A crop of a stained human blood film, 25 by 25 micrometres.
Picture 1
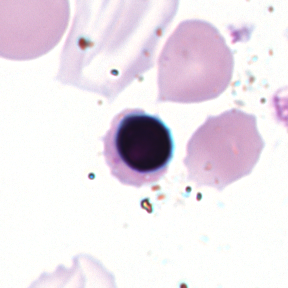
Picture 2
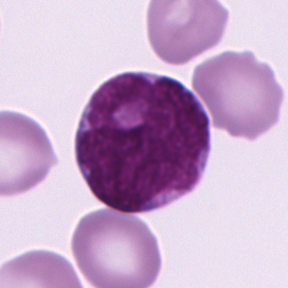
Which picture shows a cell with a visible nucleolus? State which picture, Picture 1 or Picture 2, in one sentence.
A nucleolus is visible in the nucleus of the cell in picture 2.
